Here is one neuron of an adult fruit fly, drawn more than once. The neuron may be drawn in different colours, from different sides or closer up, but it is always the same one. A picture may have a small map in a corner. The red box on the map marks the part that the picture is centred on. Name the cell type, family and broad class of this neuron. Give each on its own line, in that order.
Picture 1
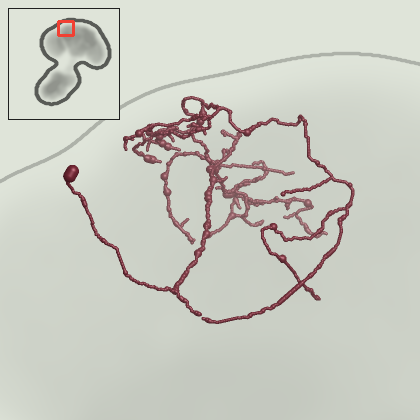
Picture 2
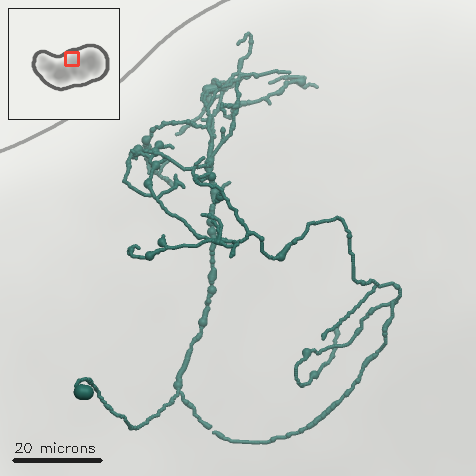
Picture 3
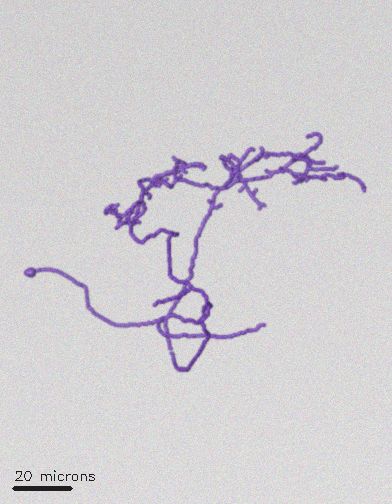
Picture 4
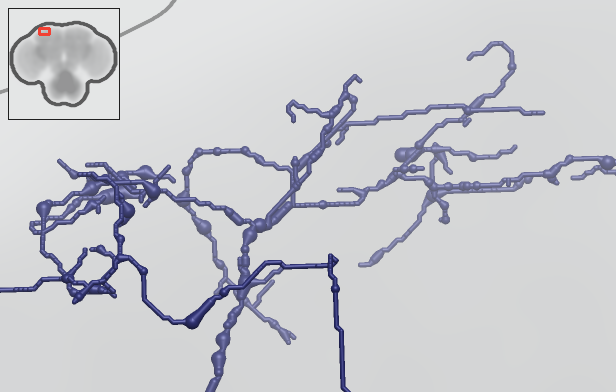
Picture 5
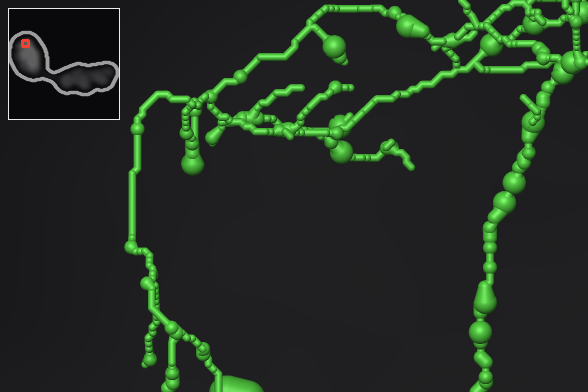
SLP040
hemilineage SLPal2
central-brain intrinsic neuron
